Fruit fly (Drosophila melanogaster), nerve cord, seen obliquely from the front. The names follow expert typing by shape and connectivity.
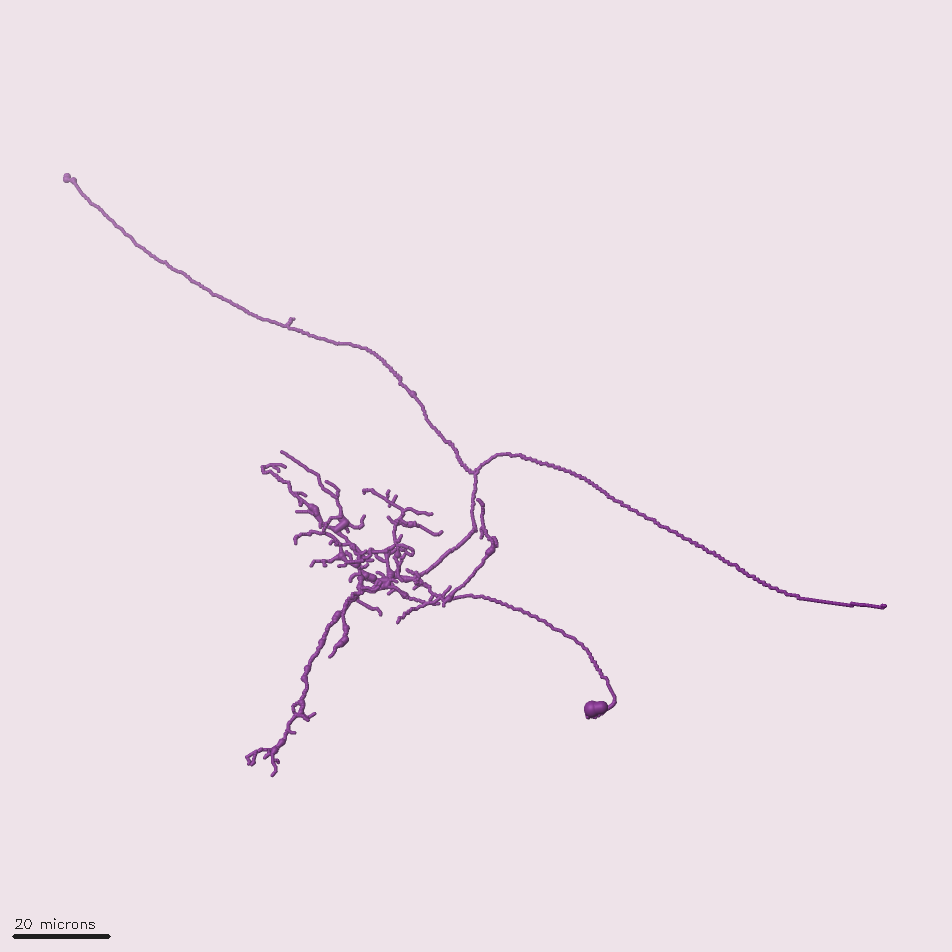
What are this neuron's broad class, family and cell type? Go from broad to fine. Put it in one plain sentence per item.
An ascending neuron of hemilineage 10B, type AN10B048.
